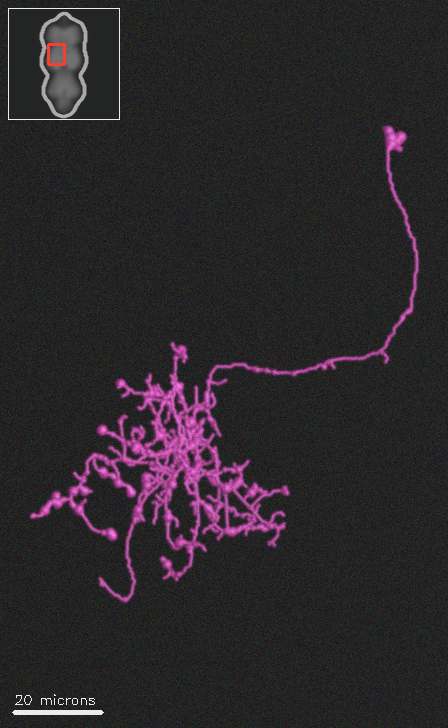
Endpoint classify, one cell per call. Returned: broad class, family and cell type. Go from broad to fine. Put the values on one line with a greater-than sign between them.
nerve-cord intrinsic neuron > hemilineage 14A > IN14A079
